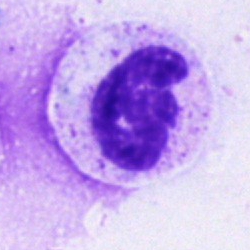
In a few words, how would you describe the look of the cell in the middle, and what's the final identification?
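Look first at the nucleus: it is curved and deeply indented, folded into a band shape. It lies toward the right side of the cell. The cytoplasm around it is pale lavender-grey, with small purple granules scattered through it. We call this cell a segmented neutrophil.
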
